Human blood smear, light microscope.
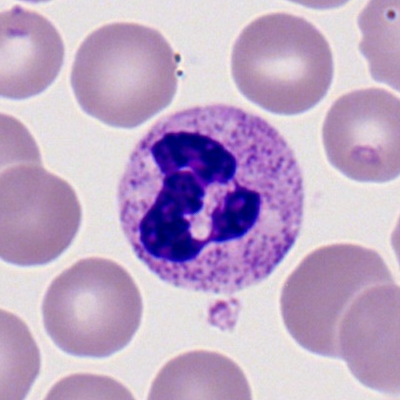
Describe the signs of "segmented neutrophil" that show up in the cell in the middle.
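Goes with segmented neutrophil: nucleus divided into several lobes.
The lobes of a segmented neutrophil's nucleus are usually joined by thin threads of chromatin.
Cytoplasm abundant, pale pinkish-lilac, filled with fine, small purplish granules.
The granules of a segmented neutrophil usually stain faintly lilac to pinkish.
Also seen: chromatin dark purple and coarsely clumped.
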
